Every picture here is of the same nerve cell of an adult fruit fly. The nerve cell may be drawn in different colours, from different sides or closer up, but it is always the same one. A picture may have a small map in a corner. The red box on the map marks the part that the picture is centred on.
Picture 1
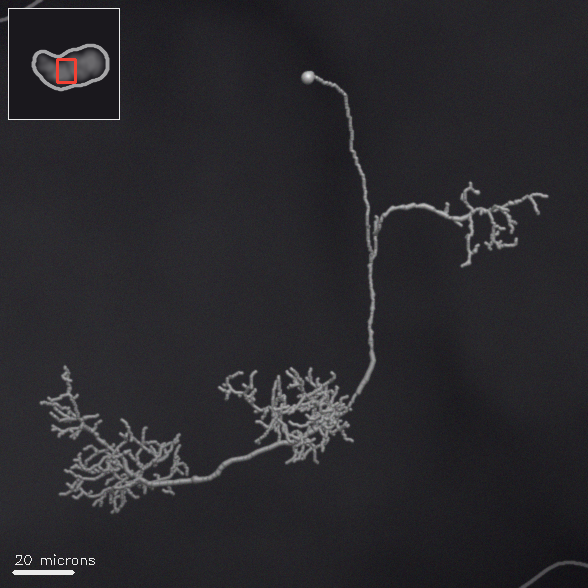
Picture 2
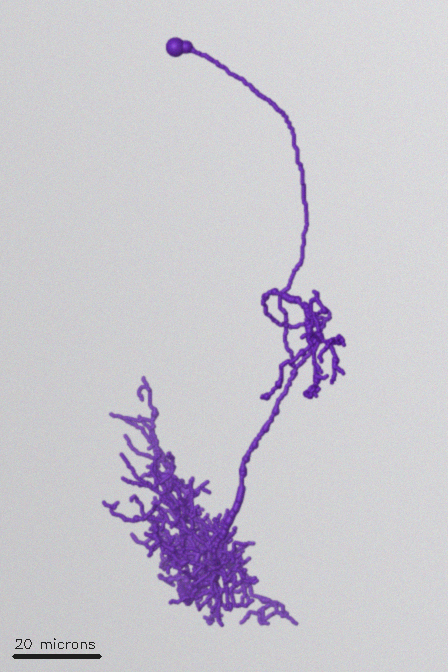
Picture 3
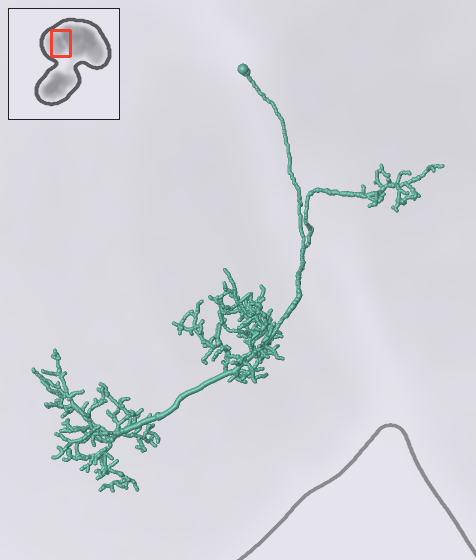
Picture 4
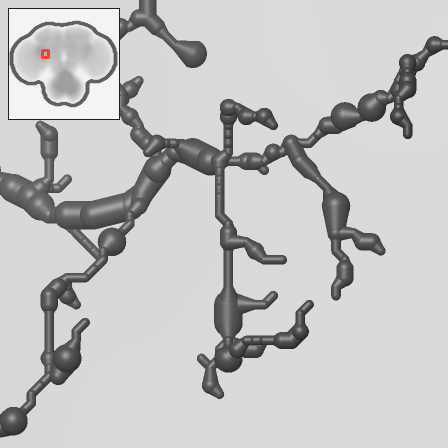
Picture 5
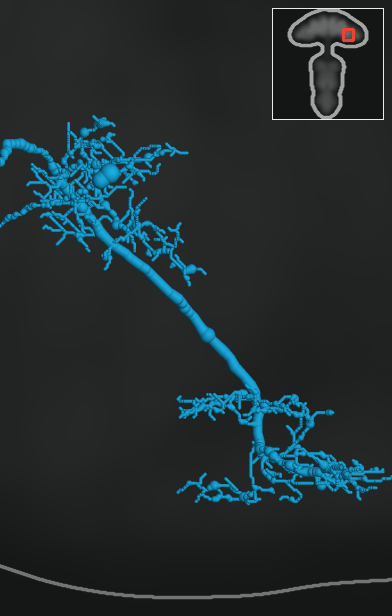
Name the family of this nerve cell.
hemilineage VPNd1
